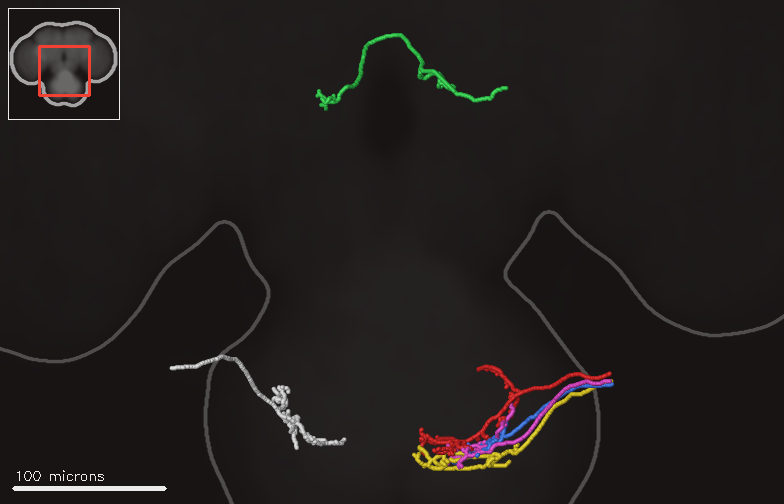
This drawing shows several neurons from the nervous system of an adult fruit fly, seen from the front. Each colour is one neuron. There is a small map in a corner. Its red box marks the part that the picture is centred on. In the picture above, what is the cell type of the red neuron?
SNpp62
